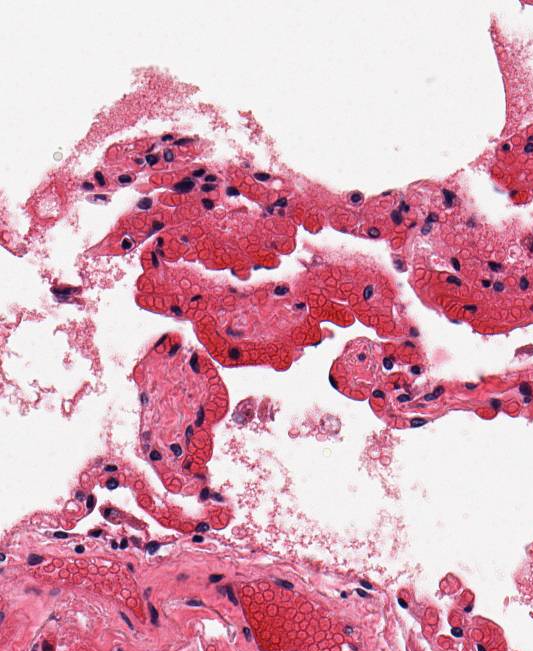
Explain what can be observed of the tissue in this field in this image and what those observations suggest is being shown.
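Thin branching strands cross the field, separated by wide empty spaces. Capillaries distended with tightly packed red blood cells largely fill them. Little pale pink fibrous stroma lies between the capillaries, more at the lower edge. Neither glands nor fat cells are present. This is lung.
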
